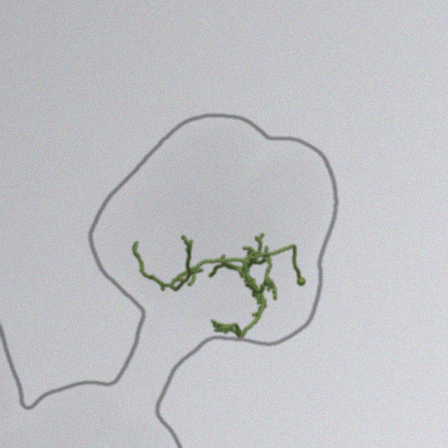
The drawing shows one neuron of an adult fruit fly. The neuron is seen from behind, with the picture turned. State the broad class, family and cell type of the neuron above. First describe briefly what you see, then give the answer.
As drawn here it is wider than it is tall. This is a nerve-cord intrinsic neuron. Its family is hemilineage 08B. It is of cell type IN08B105.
